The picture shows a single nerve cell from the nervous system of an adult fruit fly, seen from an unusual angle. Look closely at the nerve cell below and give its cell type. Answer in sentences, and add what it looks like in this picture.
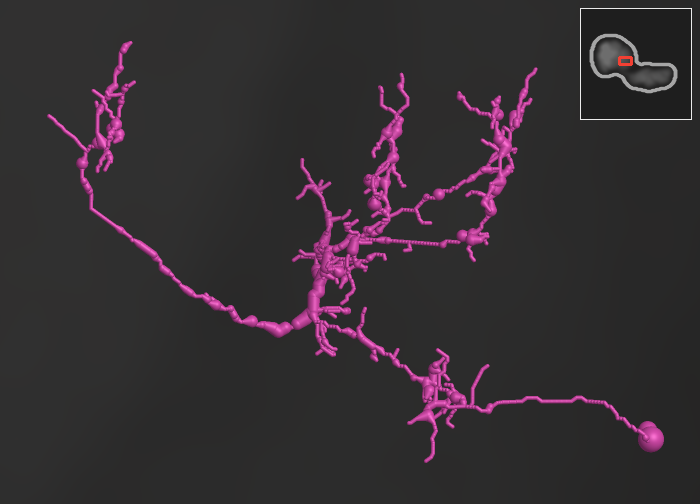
It is of cell type Y12. Its broad class is optic-lobe intrinsic neuron. The cell body can be seen at the lower right of the picture. The picture shows dozens of branch ends.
